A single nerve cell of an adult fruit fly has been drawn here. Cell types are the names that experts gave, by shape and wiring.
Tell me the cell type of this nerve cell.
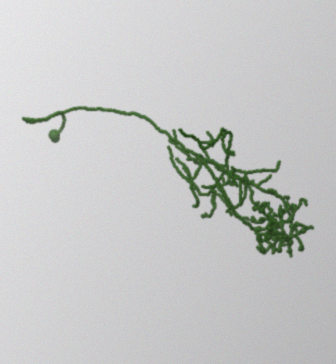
SLP179_b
